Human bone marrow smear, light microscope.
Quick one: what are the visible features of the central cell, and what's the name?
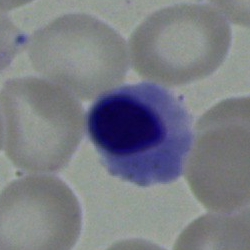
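The outline of the cell is irregular, with small bumps along its lower and right edges. Its nucleus sits off-centre toward the left, and the chromatin is dense, staining a deep purple-blue. The cytoplasm forms a broader rim on the right and lower side than on the left. This cell is an erythroblast.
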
